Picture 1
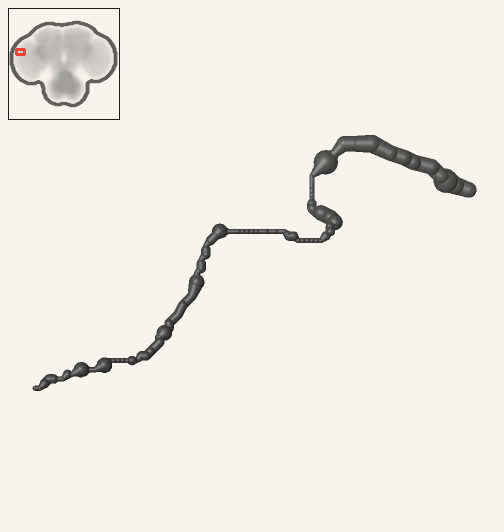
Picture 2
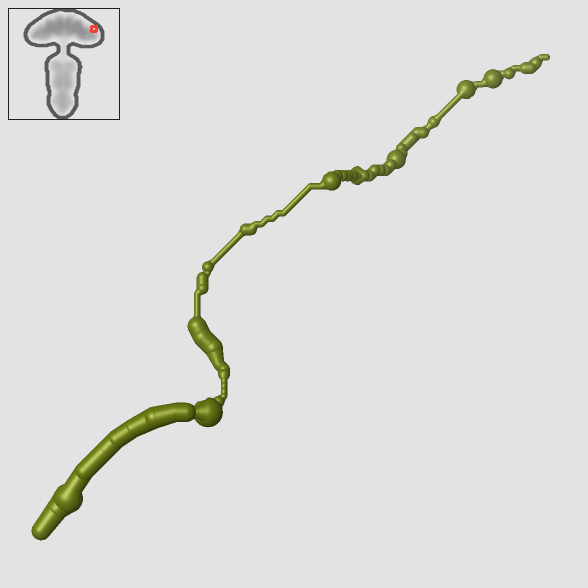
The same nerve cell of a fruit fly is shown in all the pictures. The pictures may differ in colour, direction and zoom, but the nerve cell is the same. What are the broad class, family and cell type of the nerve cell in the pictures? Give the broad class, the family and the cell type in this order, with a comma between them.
photoreceptor or other optic-lobe sensory neuron, class visual, R8p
